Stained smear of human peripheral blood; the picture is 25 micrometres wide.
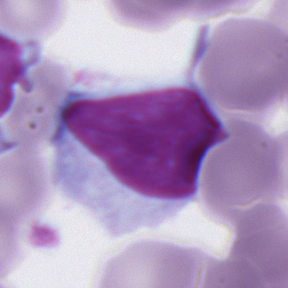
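Typical lymphocyte, with an angular, wedge-shaped nucleus of about 15 by 10 micrometres that tapers to a point on the right. The chromatin is fine and fairly even, no coarse dark clumps. Pale greyish-blue cytoplasm lies mostly below and to the left of the nucleus.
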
